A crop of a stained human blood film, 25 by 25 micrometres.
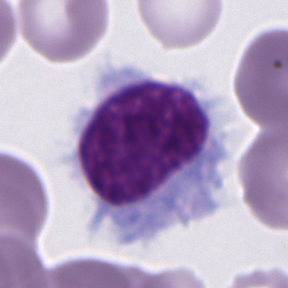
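Hairy cell in a stained peripheral blood smear. Many fine hair-like projections make the border ragged all the way around. The cytoplasm is pale blue, with its broadest band below and to the right of the nucleus. The chromatin is dark purple and mottled.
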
